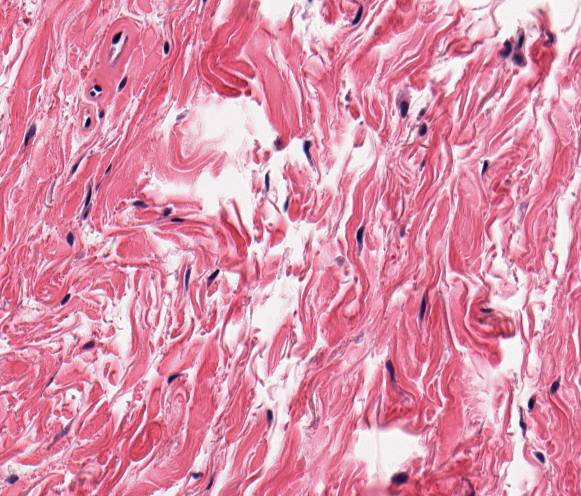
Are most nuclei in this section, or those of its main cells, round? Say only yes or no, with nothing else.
No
